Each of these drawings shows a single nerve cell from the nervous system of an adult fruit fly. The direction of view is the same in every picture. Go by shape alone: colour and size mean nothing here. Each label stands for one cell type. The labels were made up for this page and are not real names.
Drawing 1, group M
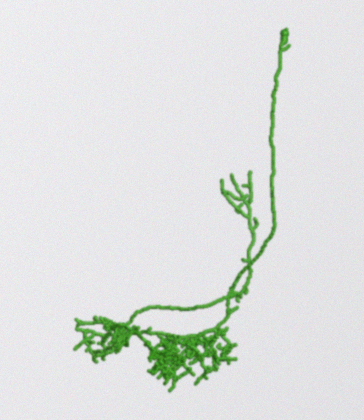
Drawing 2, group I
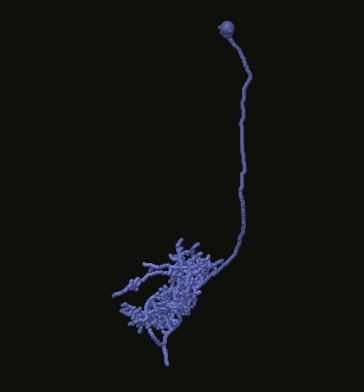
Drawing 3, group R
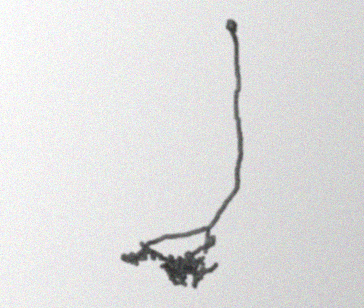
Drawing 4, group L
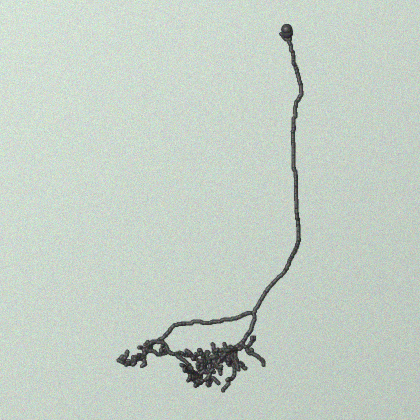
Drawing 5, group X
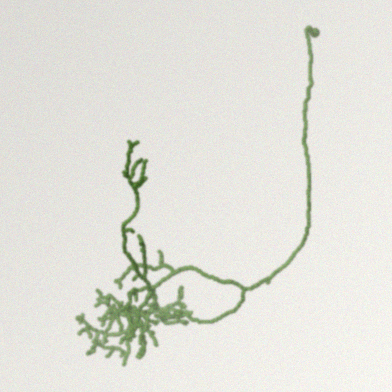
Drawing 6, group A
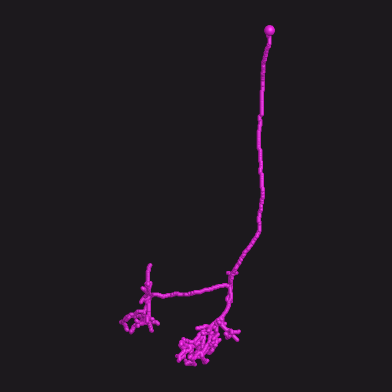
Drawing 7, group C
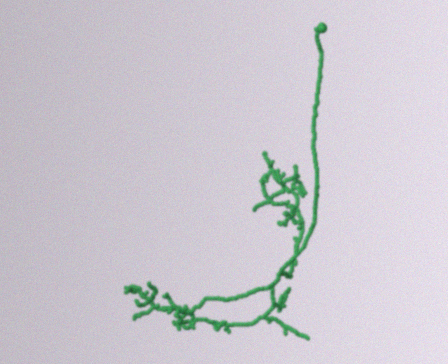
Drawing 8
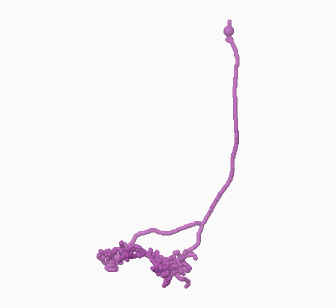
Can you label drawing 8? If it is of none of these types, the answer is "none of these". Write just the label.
group R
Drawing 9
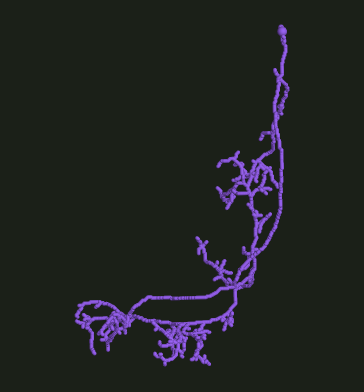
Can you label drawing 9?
group M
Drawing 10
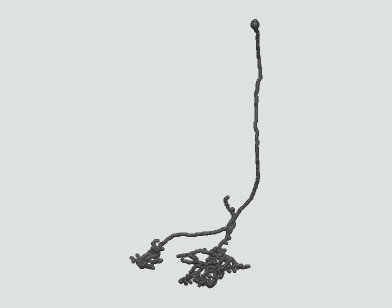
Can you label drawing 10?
group L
